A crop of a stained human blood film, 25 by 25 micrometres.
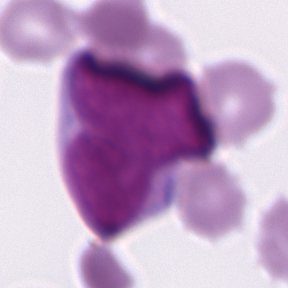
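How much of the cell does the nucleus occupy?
Nearly all of it, in a cell about 17 by 14 micrometres; just a scant rim of pale bluish-lavender cytoplasm remains, best seen along the left edge and lower right.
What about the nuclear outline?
Irregular, with a notch on the left side that partly divides it into upper and lower parts.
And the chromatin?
Deep magenta-purple, fine and fairly even, with no coarse dark clumps.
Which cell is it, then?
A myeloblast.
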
